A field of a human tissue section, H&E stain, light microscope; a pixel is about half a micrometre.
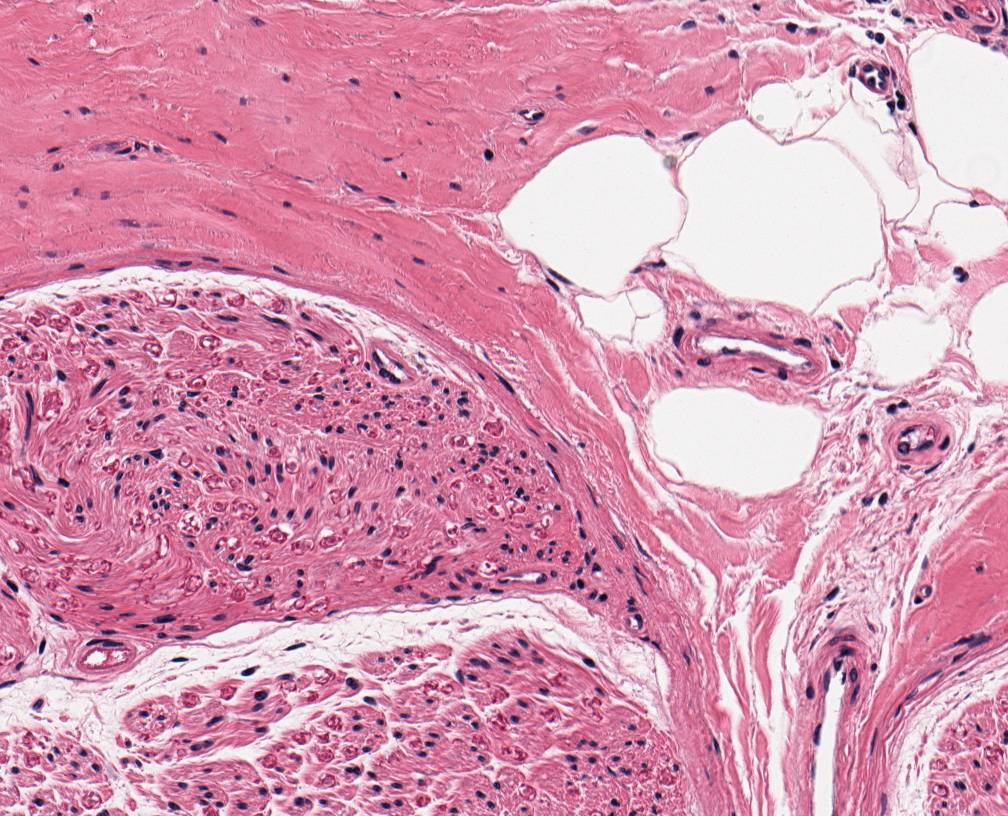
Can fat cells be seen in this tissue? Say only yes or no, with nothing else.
Yes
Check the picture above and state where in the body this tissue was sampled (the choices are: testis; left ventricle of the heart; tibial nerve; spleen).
tibial nerve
